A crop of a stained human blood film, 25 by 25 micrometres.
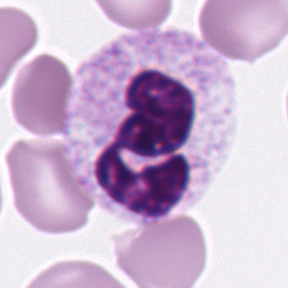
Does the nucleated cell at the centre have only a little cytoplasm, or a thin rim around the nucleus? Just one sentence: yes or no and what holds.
No, this cell has broad cytoplasm around its nucleus.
